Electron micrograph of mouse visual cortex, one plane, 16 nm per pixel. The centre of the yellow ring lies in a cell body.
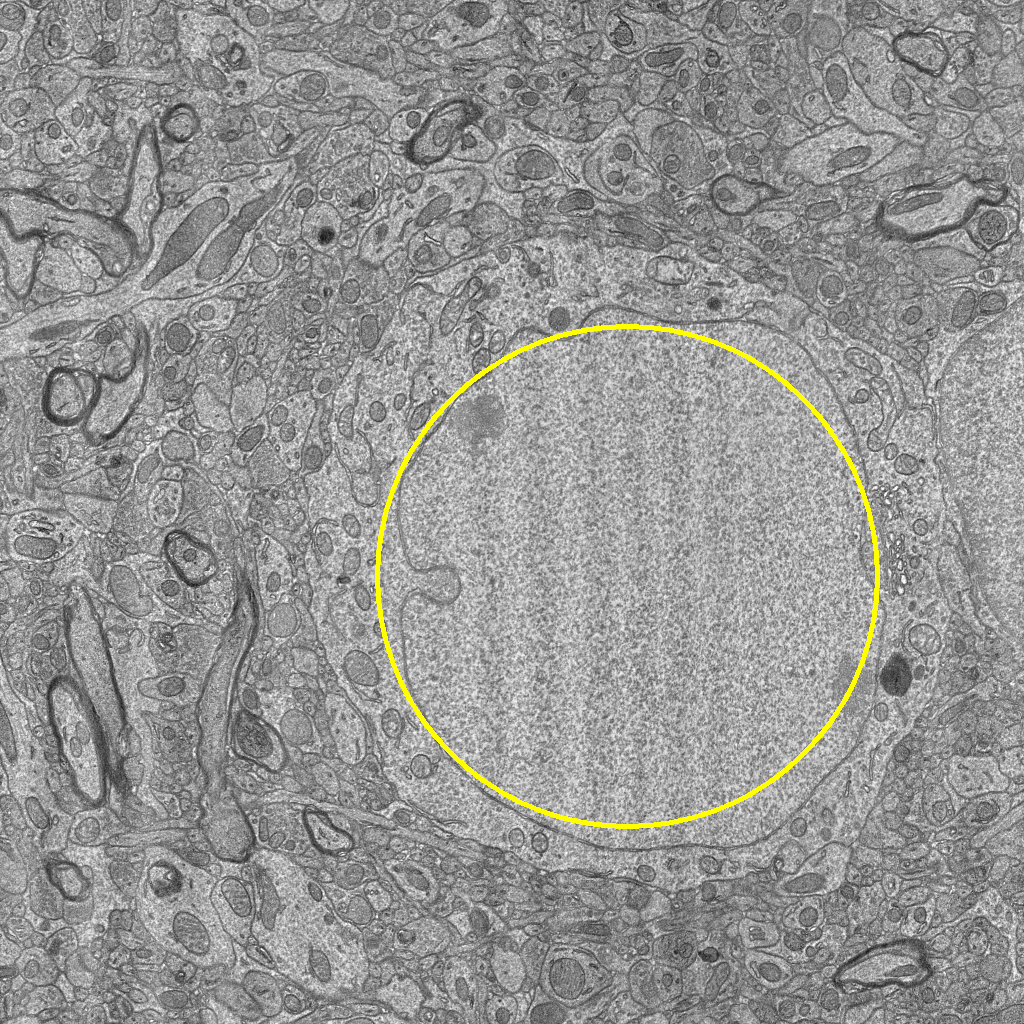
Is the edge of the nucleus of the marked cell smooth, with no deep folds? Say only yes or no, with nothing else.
No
